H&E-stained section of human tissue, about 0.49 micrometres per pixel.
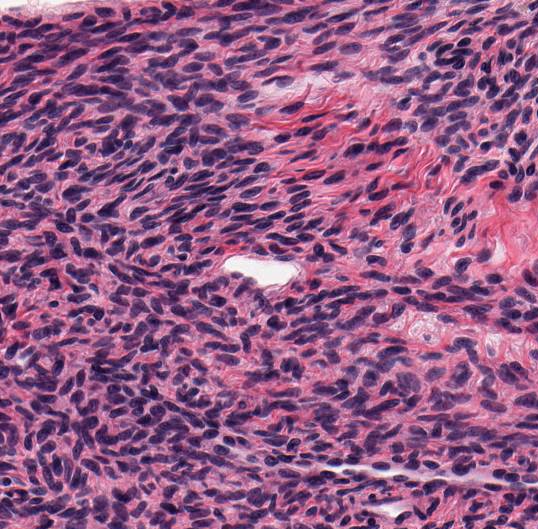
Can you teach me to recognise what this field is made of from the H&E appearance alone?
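That's ovarian cortex, with mostly dark purple, oval to spindle-shaped nuclei in short streams that keep changing direction.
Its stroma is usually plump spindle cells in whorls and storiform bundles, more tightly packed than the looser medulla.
The cells have scant pale pink cytoplasm with indistinct borders, and there are no fat cells anywhere.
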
